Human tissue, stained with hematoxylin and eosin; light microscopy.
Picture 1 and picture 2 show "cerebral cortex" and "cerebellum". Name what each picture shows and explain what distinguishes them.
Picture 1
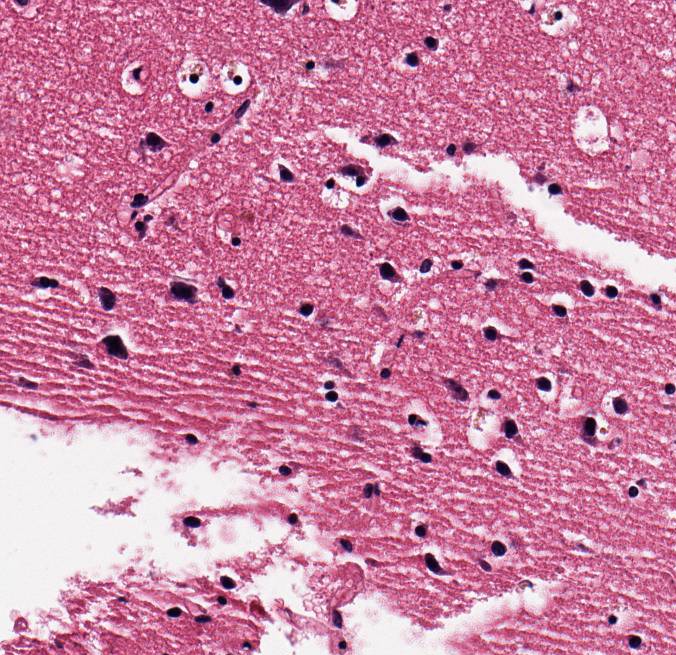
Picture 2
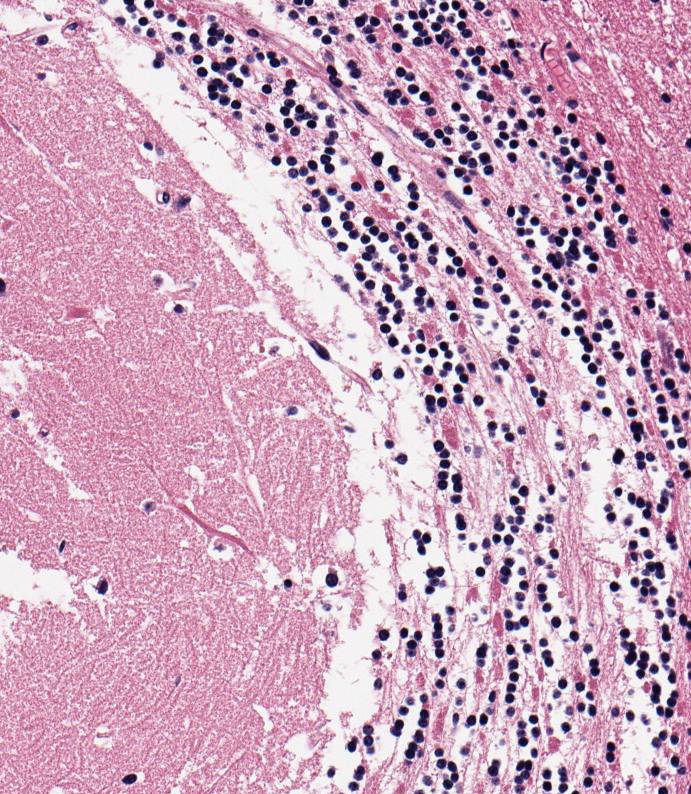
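Cerebral cortex is in picture 1 and cerebellum in picture 2. In the cerebral cortex, small dark nuclei lie singly throughout a pink, finely fibrillary matrix. These nuclei are mostly round to oval with little visible cytoplasm, and many sit inside clear round halos. The upper part of this field is more bubbly and finely vacuolated than the streaked lower part. The cerebellum field is divided diagonally into two areas. On the right is a dense band crowded with small, round, very dark nuclei with little visible cytoplasm. On the left is a pale pink, finely granular, fibrillar area containing only a few scattered nuclei. Whereas the nuclei of the cerebral cortex are scattered singly across the whole field, those of the cerebellum are concentrated in the right band.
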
